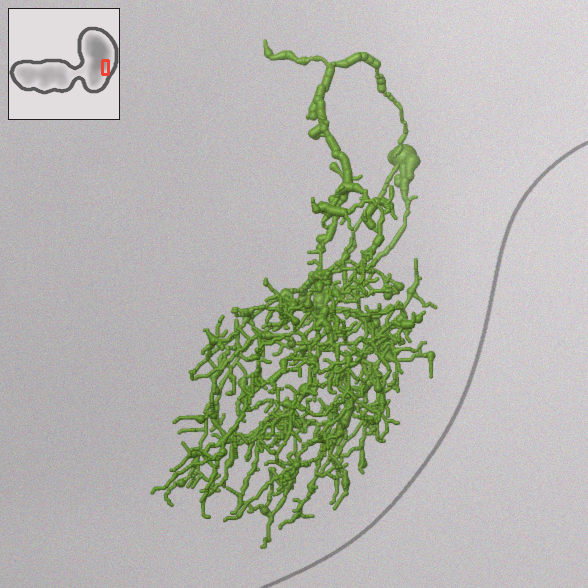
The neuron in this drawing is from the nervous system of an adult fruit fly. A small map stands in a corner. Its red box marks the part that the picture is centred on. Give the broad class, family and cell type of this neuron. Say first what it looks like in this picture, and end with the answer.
As drawn here it is taller than it is wide. It is a central-brain intrinsic neuron. Its family is hemilineage VLPa1_lateral. It is of cell type AVLP411.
